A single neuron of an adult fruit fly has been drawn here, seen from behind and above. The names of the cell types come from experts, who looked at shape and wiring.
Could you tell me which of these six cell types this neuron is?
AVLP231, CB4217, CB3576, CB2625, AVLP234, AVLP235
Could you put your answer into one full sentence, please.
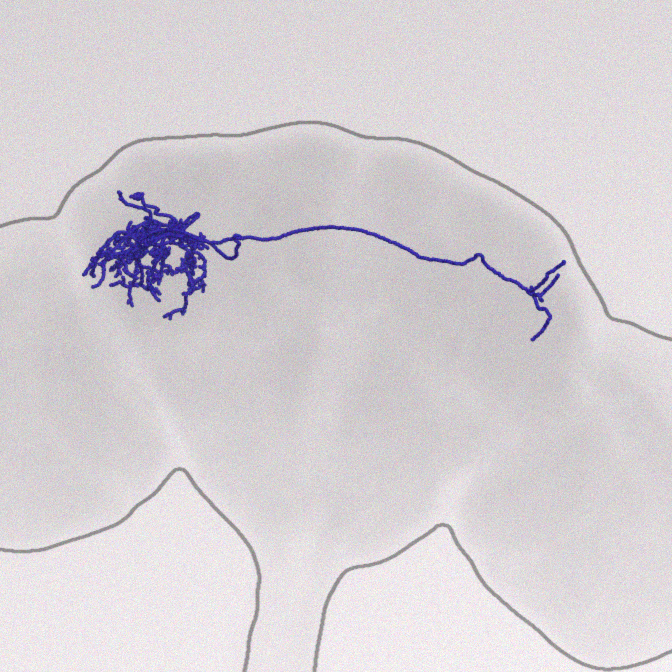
The neuron is of cell type CB3576.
